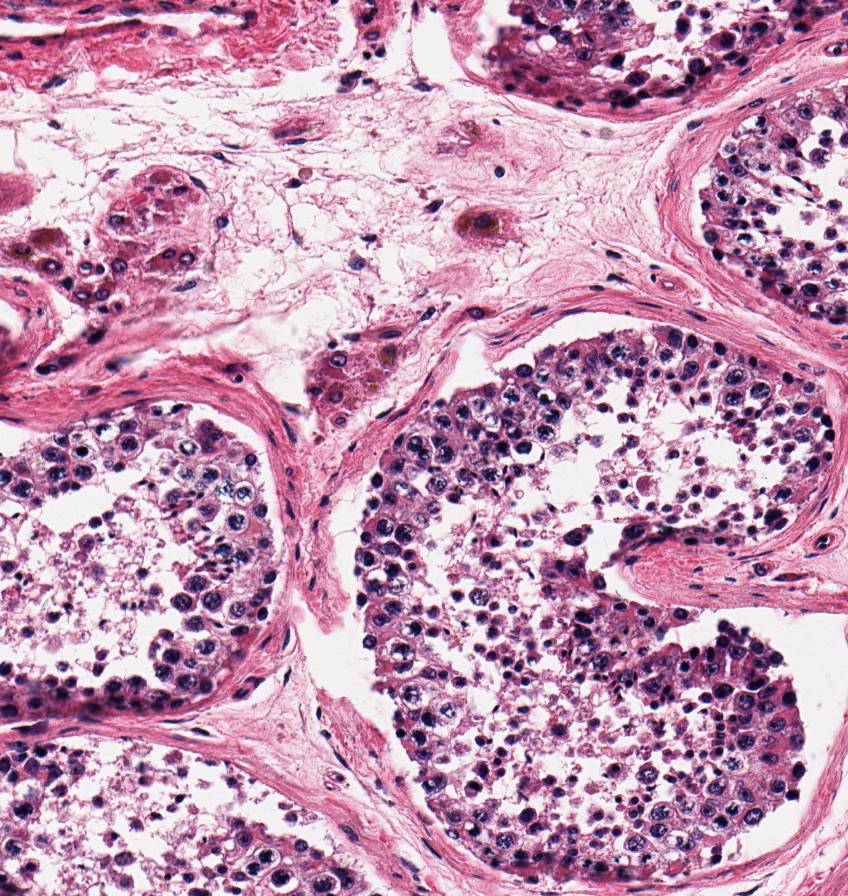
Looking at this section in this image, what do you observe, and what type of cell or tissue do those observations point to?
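Tubules are lined by many layers of germ cells with round nuclei, many large with coarse clumped chromatin. Their centres hold loosely scattered detached cells and pale debris rather than a clear empty lumen. At upper left and upper centre, small clusters of polygonal Leydig cells with abundant eosinophilic cytoplasm lie in the interstitium. This is testis.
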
